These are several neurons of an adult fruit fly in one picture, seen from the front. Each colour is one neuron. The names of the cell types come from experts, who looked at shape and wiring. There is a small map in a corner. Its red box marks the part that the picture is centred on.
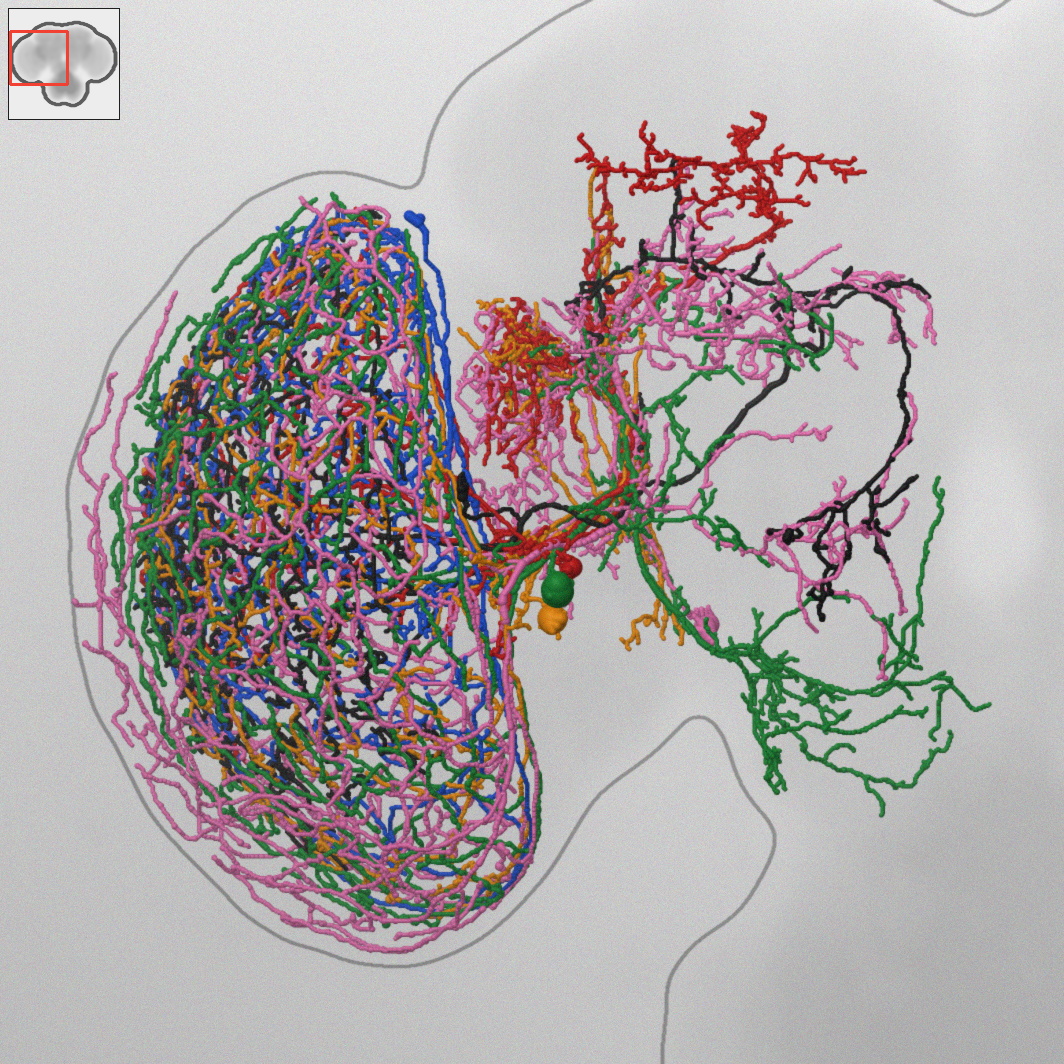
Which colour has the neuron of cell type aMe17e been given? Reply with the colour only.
pink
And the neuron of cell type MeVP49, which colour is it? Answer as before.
black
